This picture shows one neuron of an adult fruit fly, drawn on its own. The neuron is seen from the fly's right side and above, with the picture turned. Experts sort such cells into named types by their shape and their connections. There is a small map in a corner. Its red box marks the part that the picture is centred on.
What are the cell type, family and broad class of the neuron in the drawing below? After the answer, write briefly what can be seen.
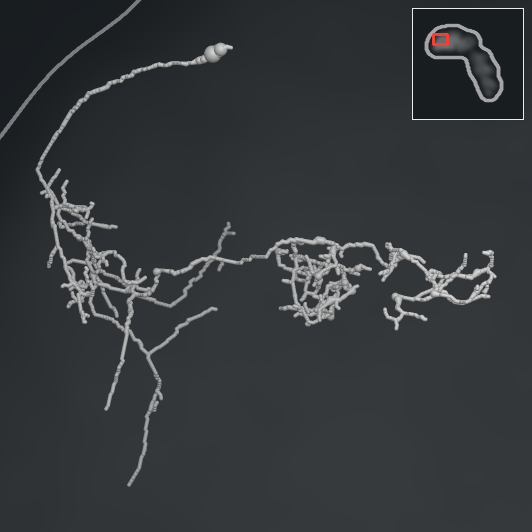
It is of cell type PAM06. Its family is called class DAN. This is a central-brain intrinsic neuron. The cell body is at the top of the picture. Dozens of branch ends can be seen.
